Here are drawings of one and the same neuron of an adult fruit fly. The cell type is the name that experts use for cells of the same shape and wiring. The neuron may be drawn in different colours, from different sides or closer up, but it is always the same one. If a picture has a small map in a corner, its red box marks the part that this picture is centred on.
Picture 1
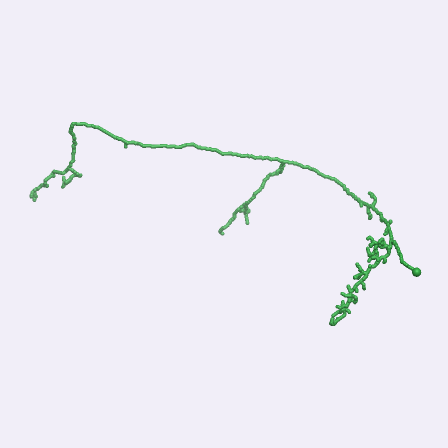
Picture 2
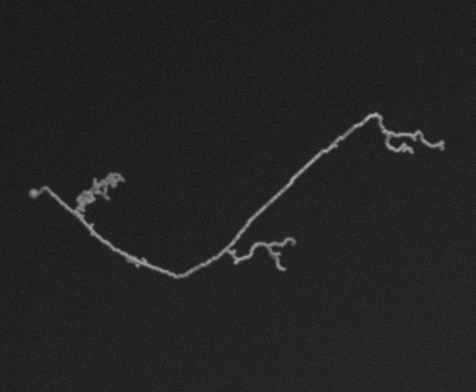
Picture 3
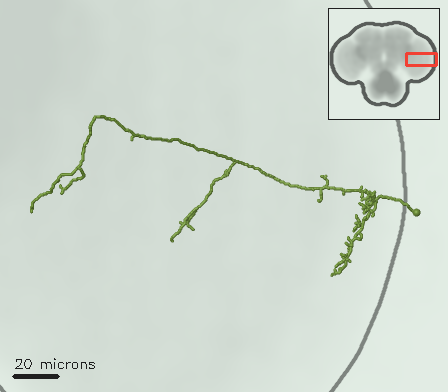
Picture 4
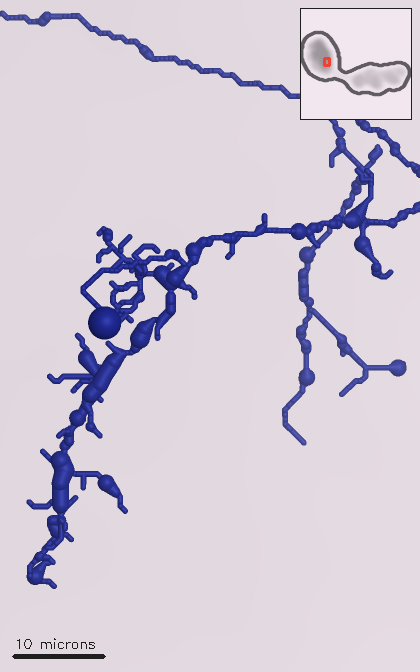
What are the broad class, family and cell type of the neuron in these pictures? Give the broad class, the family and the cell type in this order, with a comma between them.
optic-lobe intrinsic neuron, TmY, TmY9b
